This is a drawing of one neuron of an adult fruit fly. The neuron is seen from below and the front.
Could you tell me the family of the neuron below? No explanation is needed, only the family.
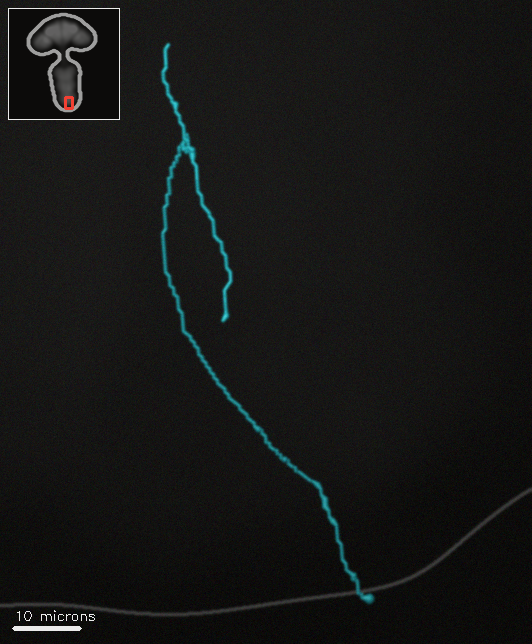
class gustatory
